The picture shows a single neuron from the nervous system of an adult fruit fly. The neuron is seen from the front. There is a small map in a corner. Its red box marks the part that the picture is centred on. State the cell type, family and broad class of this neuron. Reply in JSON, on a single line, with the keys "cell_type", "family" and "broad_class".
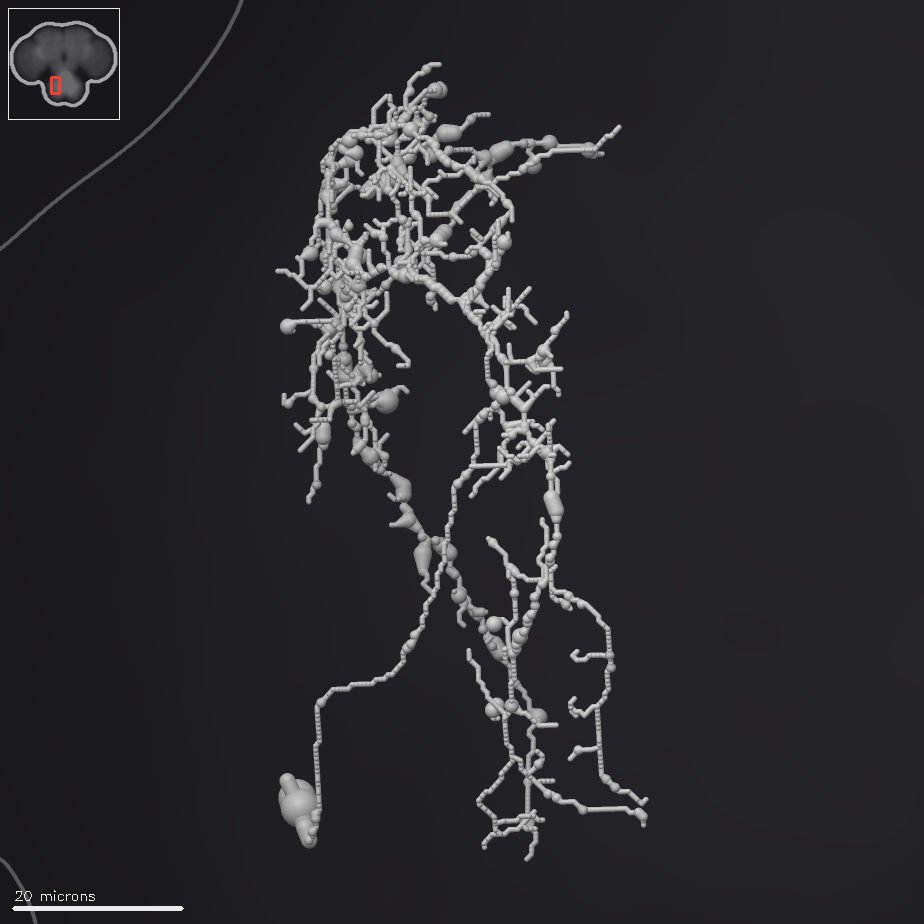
{"cell_type": "IN08A022", "family": "hemilineage 08A", "broad_class": "nerve-cord intrinsic neuron"}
